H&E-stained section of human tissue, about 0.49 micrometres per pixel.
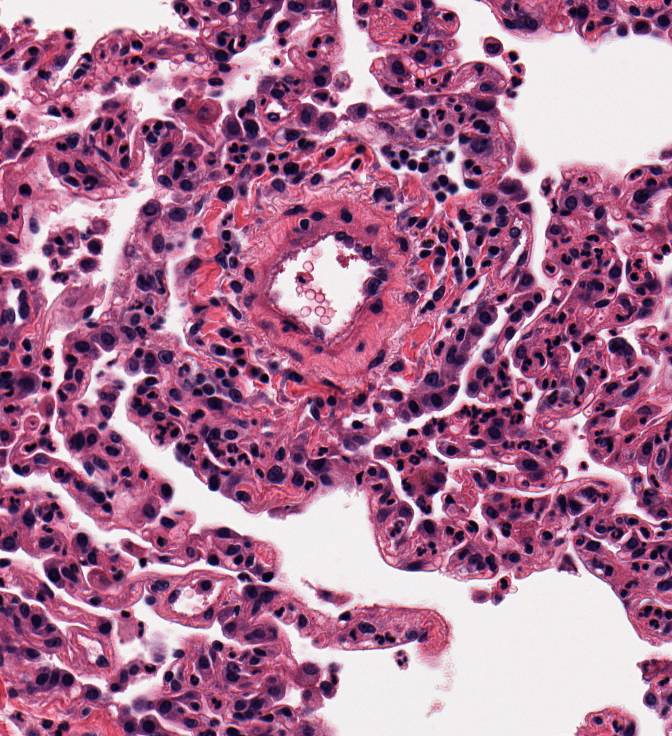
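Lung, haematoxylin and eosin. First, the central vessel: its wall is made of eosinophilic layers, with spindle nuclei running around the lumen. Next, the tissue away from it: branching septa separating empty white spaces. Last, the septa themselves: thickened and crowded with many dark, rounded nuclei, their surfaces lined by plump cells with rounded nuclei.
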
